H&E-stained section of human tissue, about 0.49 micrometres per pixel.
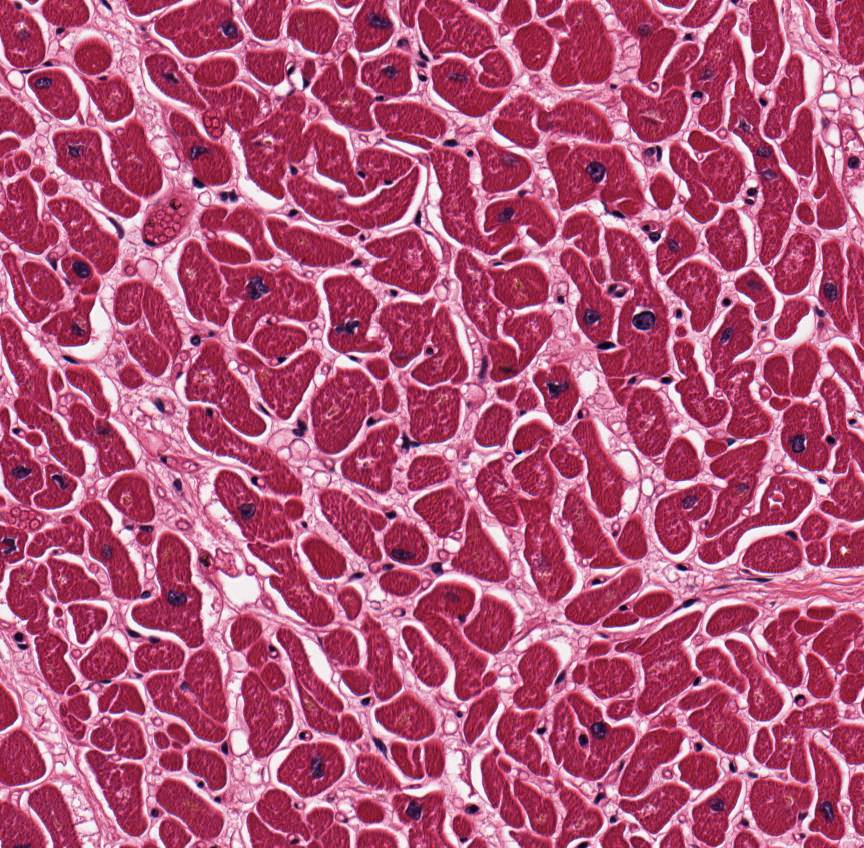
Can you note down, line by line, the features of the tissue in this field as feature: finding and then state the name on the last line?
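Fibres: muscle, filling the field, mostly in cross and oblique section
Nuclei: one per fibre where shown, central
Granules: fine, yellow-brown, in pale central zones of many fibres
Connective tissue: loose, pale pink, between fibres, many small dark nuclei
Name: left ventricle of the heart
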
